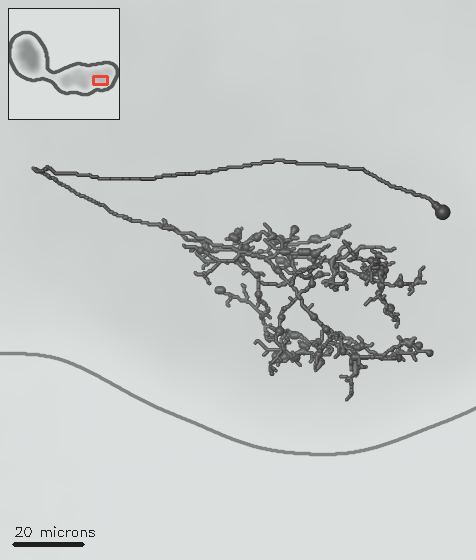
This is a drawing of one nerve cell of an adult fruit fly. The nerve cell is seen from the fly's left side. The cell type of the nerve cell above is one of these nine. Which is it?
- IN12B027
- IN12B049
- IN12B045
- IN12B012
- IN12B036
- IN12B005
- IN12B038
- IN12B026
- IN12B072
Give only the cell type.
IN12B049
